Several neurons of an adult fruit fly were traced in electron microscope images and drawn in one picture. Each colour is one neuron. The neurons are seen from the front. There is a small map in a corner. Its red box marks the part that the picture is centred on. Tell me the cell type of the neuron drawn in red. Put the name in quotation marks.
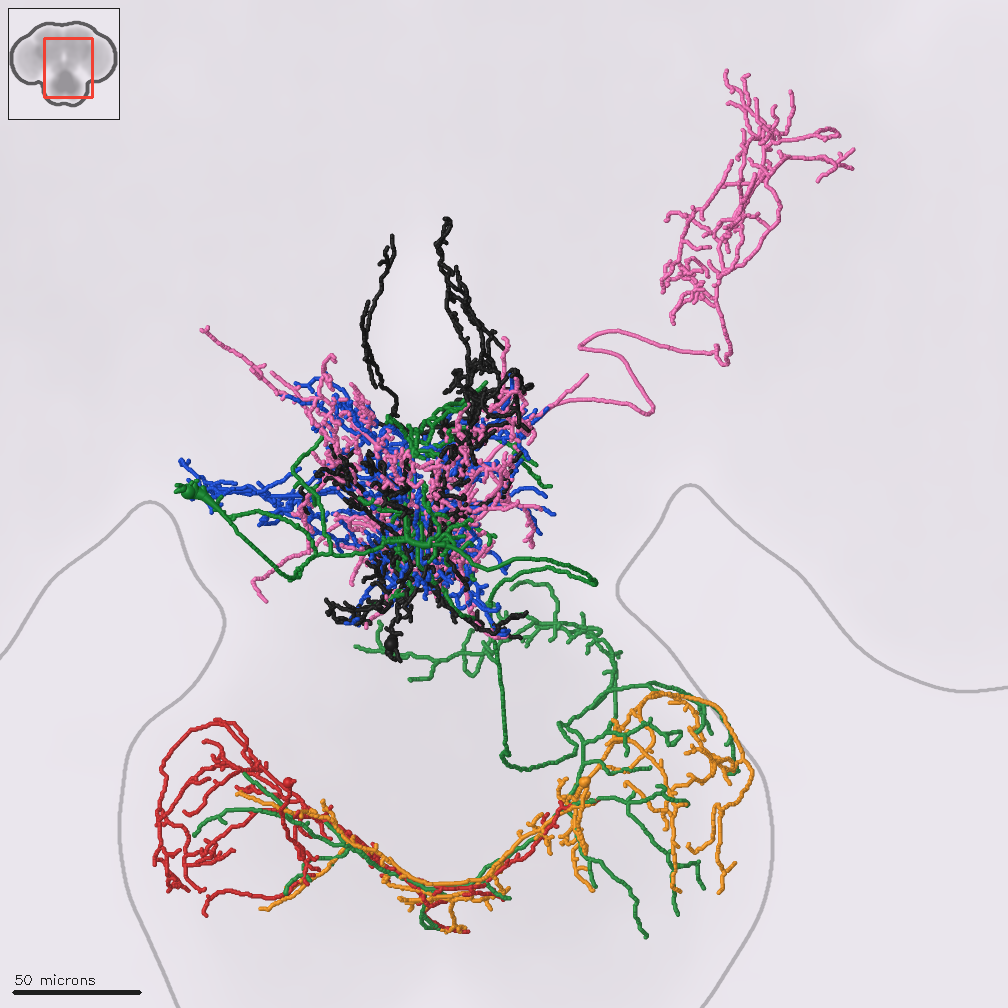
"IN16B070"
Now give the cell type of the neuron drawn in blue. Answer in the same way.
"GNG574"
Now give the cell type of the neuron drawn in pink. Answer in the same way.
"GNG313"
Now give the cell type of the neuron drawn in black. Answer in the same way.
"GNG495"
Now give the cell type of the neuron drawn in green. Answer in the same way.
"DNg17"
